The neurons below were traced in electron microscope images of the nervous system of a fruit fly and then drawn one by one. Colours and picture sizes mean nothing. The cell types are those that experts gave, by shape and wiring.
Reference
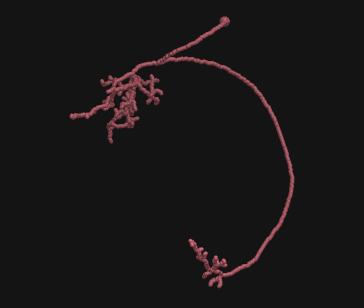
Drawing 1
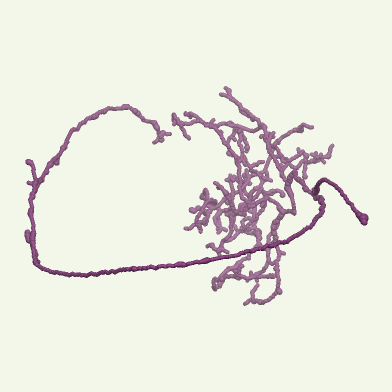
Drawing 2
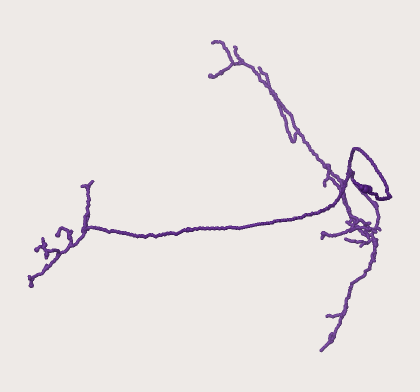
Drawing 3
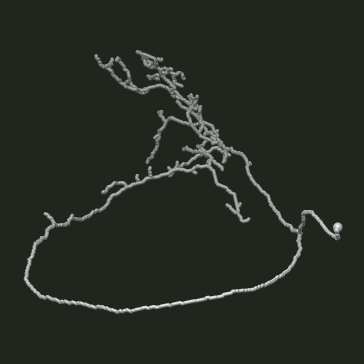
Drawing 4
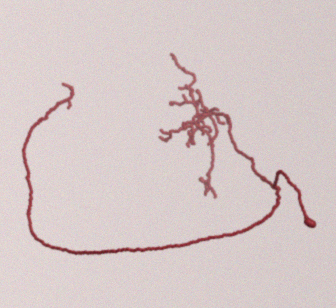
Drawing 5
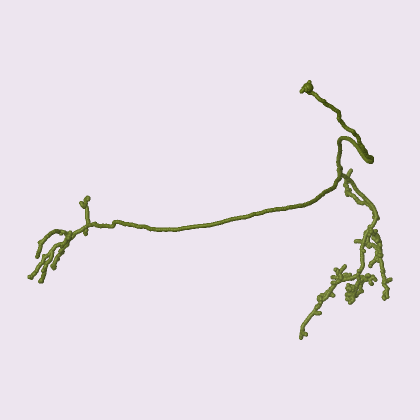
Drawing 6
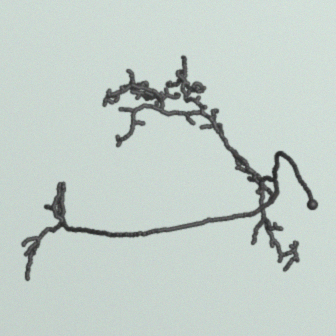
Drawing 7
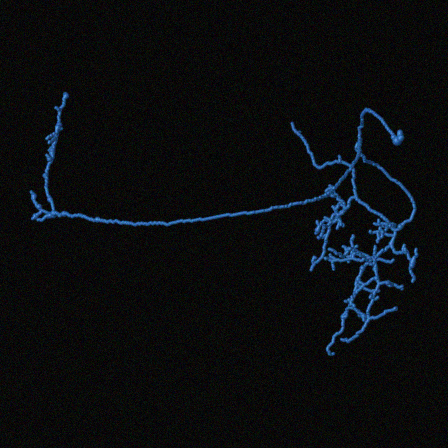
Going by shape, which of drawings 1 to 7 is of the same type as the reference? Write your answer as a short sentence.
The neuron in drawing 7 is of the same cell type.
